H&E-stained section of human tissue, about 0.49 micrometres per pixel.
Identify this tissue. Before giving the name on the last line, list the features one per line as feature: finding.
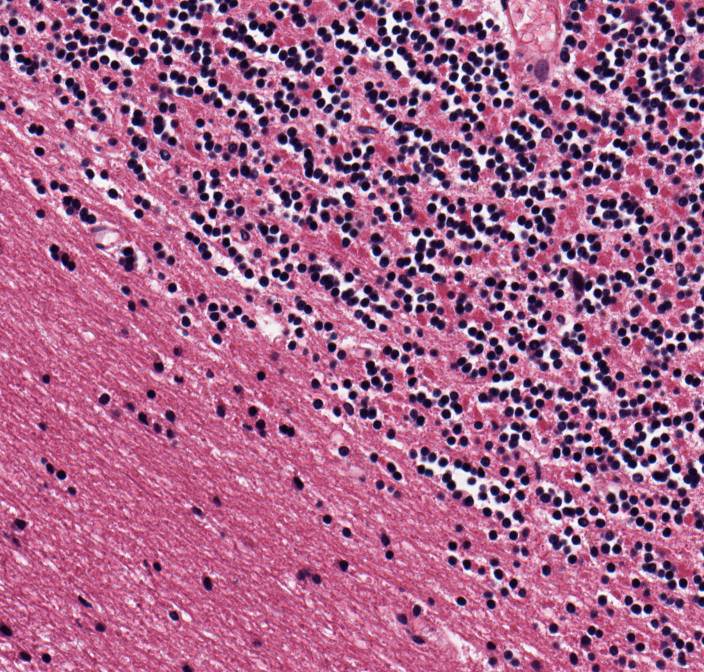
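Boundary: diagonal, splitting the field in two
Upper right: densely cellular zone
Nuclei: small, round, dark, very little visible cytoplasm, packing the cellular zone
Lower left: pale pink fibrous zone, fine parallel pink fibres roughly in line with the boundary
Large cells: no row of them, with abundant cytoplasm, along the boundary
Name: cerebellum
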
